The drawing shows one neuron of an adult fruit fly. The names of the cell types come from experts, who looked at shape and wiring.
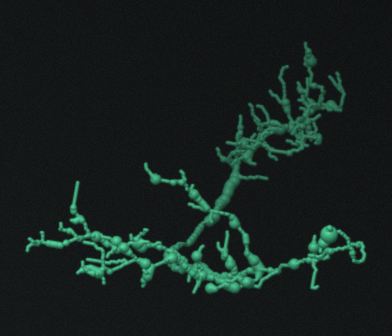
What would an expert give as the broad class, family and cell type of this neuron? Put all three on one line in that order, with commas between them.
optic-lobe intrinsic neuron, TmY, TmY21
